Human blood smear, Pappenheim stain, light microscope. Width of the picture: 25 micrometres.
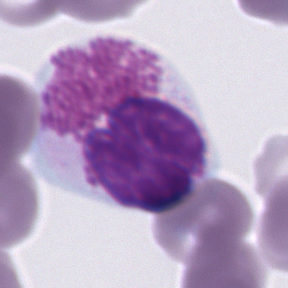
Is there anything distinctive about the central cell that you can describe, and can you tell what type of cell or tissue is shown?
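Roughly round cell, this one, with the nucleus pushed off-centre toward the lower right. The granules are all crowded into the upper-left part of the cytoplasm, and where there aren't any, the cytoplasm is pale bluish. It's an eosinophil.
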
